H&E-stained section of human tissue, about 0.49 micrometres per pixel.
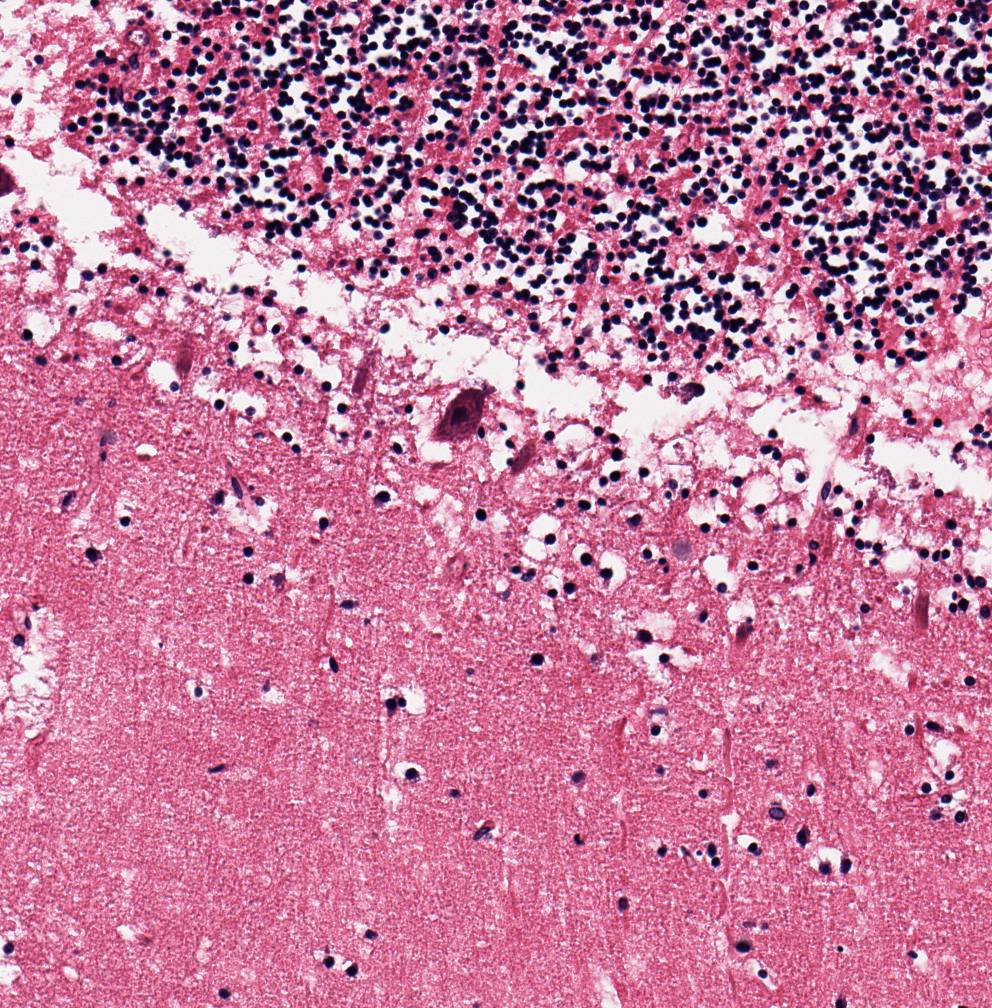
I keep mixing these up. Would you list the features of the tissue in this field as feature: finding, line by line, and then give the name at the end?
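Layers: densely nucleated across the top, sparsely cellular and pink below
Junction: oblique, sitting lower on the right than on the left
Upper layer: crowded with small, round, dark-staining granule cell nuclei, scant visible cytoplasm
Junction band: white clefts and vacuoles
Name: cerebellum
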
